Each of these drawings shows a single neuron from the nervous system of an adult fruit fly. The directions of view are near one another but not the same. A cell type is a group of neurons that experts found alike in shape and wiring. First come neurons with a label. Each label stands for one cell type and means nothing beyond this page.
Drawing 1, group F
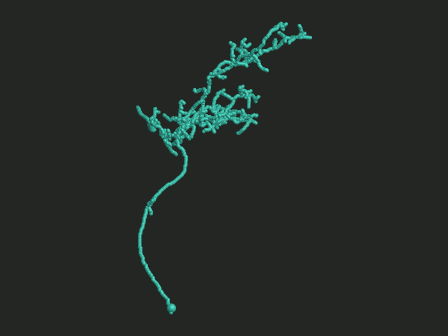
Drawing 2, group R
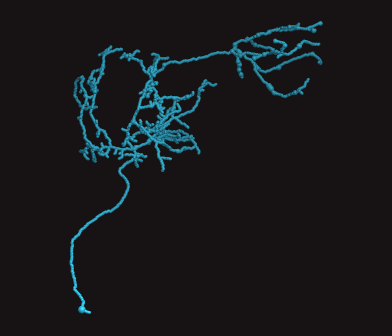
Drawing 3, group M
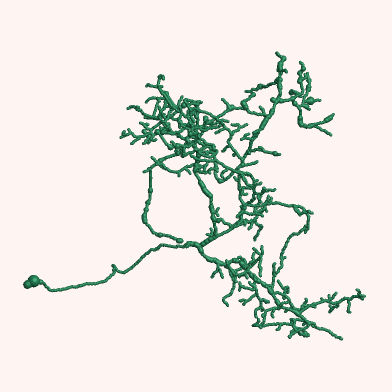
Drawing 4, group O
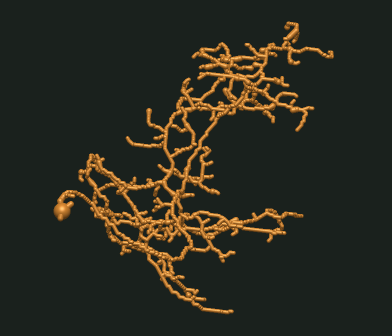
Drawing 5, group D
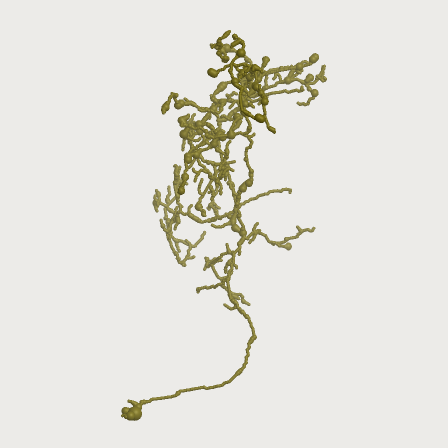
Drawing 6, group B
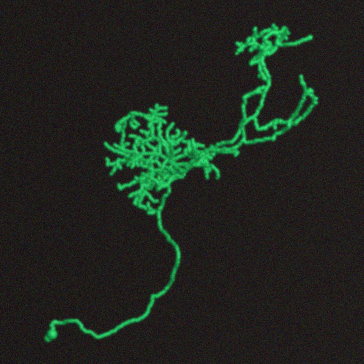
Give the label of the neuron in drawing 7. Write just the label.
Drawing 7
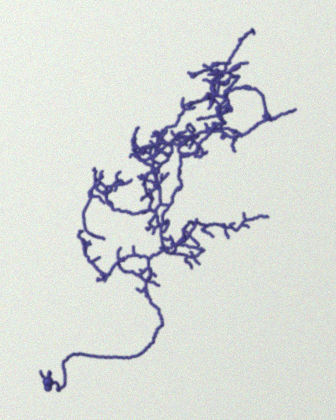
group D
